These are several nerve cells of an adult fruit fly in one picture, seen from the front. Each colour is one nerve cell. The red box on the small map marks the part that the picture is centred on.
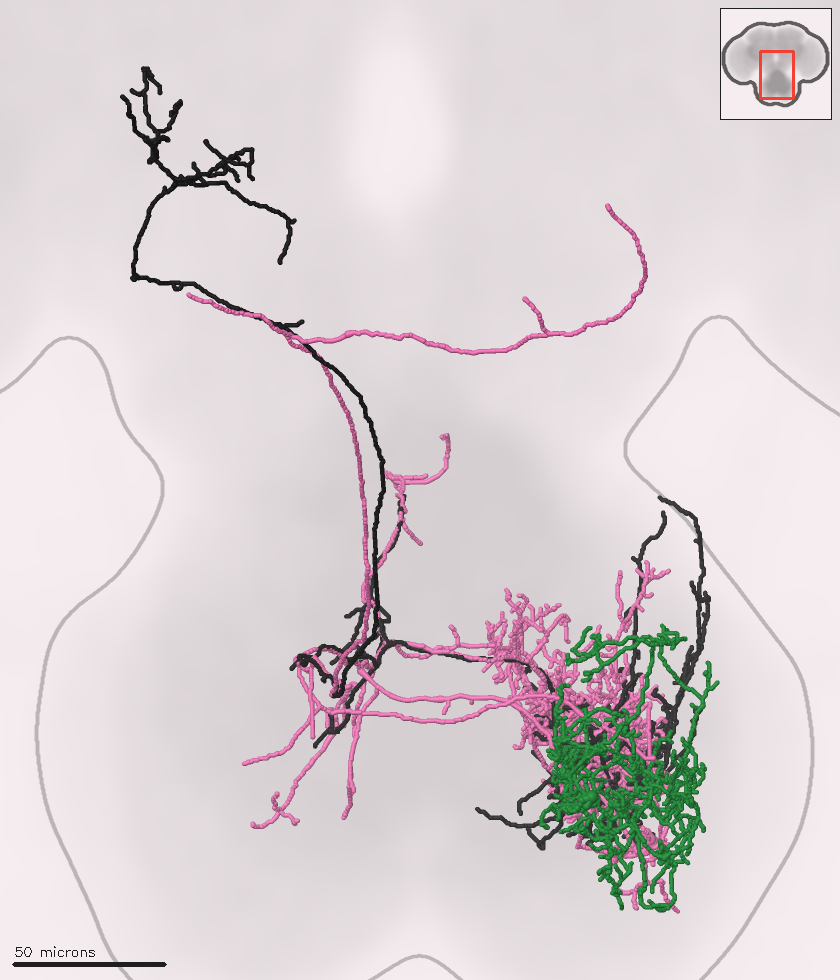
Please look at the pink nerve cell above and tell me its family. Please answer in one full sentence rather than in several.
The family classification of the nerve cell is hemilineage 07B.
